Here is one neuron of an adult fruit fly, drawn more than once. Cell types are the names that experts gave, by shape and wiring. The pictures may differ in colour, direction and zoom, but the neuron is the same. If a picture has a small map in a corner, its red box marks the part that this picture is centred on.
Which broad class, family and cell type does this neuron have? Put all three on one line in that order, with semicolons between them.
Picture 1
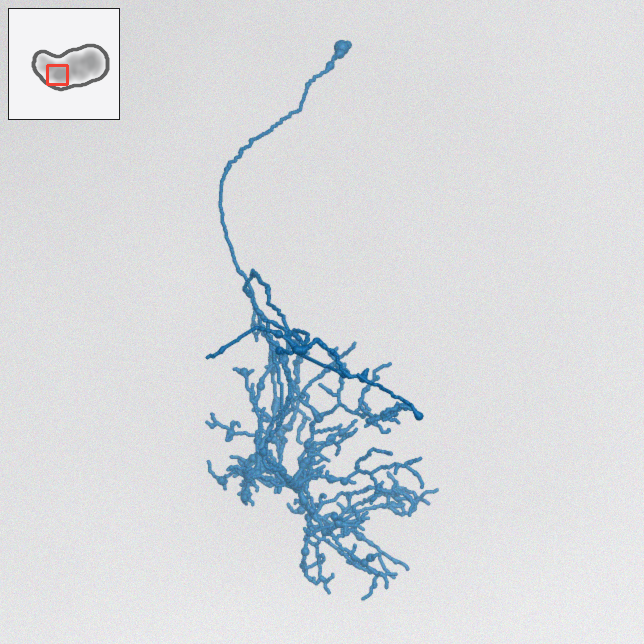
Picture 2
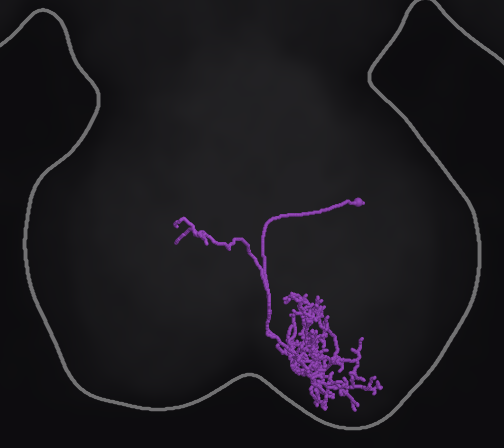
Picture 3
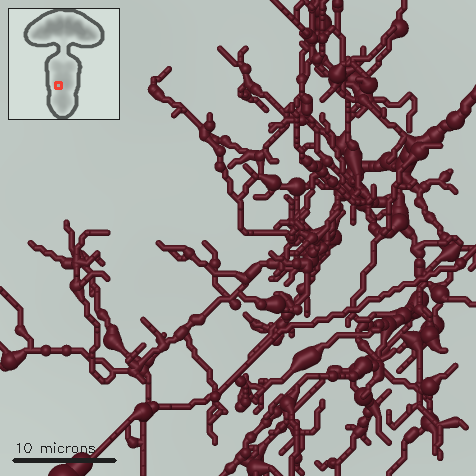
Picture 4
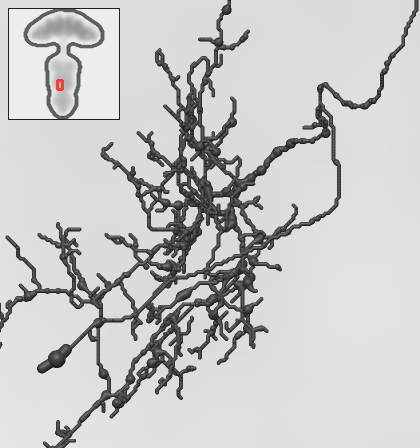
nerve-cord intrinsic neuron; hemilineage 23B; IN23B063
